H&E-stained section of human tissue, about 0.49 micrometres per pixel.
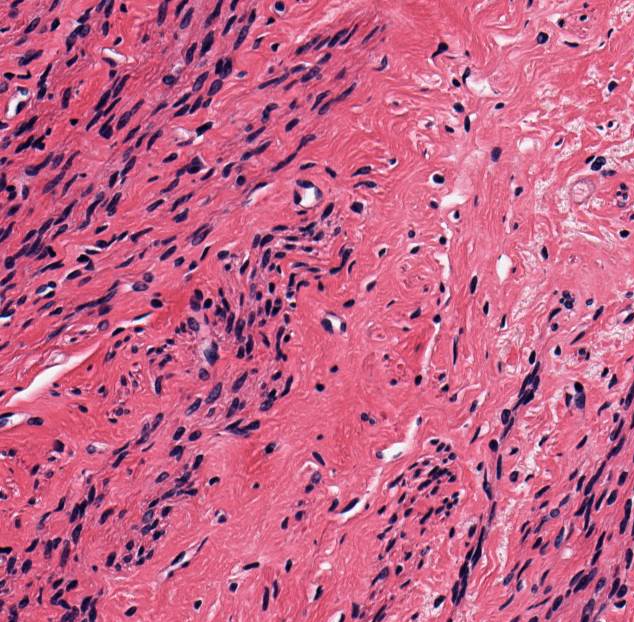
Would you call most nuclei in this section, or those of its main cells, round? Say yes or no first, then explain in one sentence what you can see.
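No. Many of the elongated nuclei are wavy or bent rather than straight.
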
